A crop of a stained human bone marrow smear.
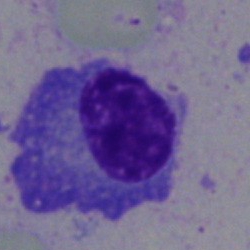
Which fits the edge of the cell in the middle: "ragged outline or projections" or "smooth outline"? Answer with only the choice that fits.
Ragged outline or projections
